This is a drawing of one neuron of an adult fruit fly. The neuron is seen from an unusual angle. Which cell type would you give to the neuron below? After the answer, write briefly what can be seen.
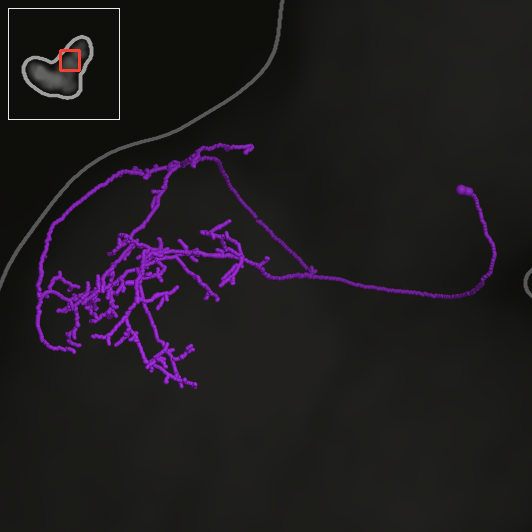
The cell type is IN19B090. It is a nerve-cord intrinsic neuron. The picture shows dozens of branch ends. In this view it is wider than it is tall.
